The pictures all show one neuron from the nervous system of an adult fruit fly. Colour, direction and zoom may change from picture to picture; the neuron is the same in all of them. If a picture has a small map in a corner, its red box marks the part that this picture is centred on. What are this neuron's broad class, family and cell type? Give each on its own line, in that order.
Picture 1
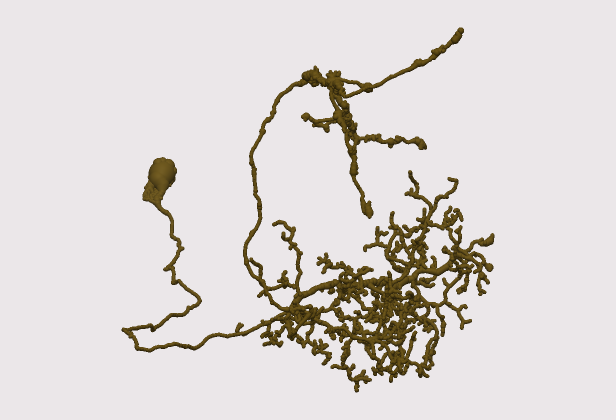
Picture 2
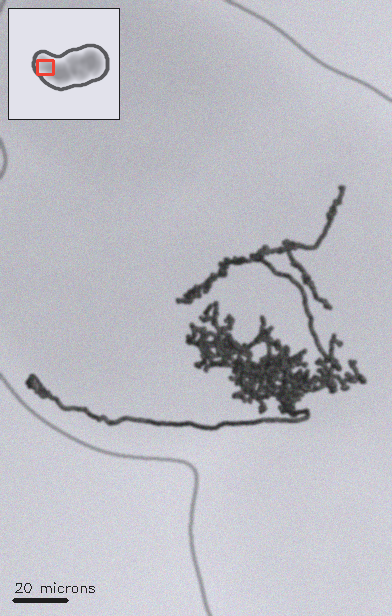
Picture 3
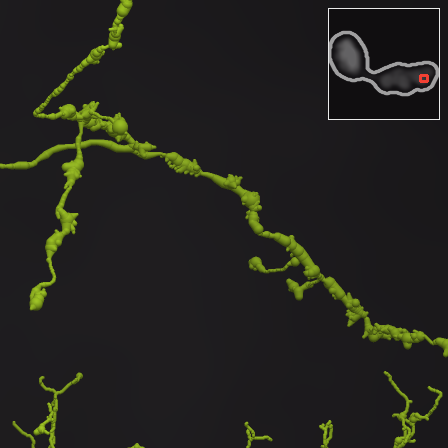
nerve-cord intrinsic neuron
hemilineage 14A
IN14A015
